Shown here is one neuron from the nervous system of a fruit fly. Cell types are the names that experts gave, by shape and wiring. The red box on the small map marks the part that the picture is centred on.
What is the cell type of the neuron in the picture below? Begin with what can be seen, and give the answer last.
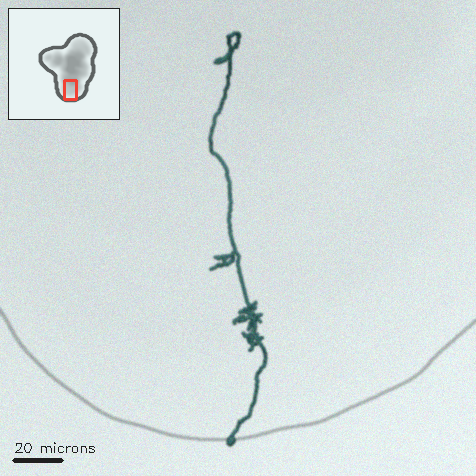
The cell body can be seen at the bottom of the picture. From top to bottom in the picture it spans about 180 microns. It is an optic-lobe intrinsic neuron. Its cell type is Tm20.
